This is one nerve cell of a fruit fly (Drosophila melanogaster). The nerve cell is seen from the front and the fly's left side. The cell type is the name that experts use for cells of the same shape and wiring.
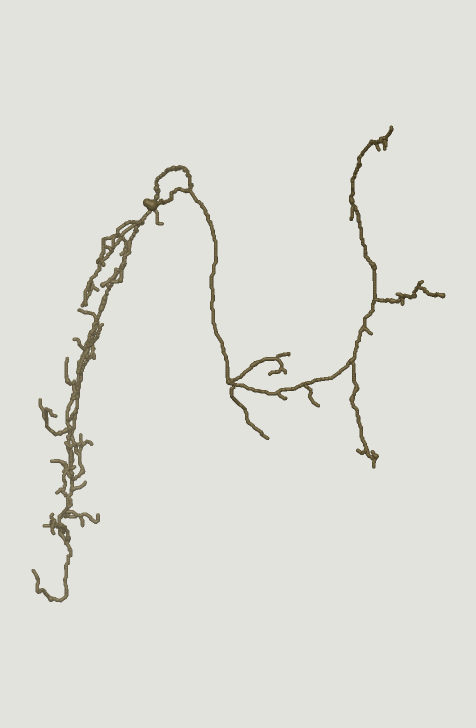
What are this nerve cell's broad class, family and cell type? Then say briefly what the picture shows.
It is a visual projection neuron. Its family is MeVP. Its cell type is MeVP14. Dozens of branch ends can be seen. As drawn here it is about as wide as it is tall.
